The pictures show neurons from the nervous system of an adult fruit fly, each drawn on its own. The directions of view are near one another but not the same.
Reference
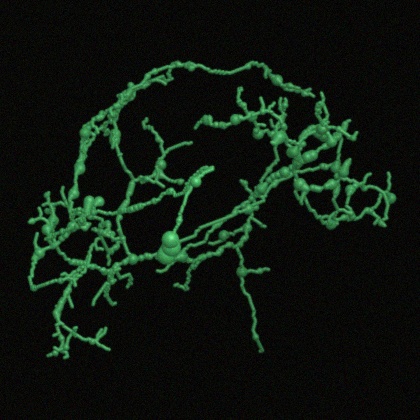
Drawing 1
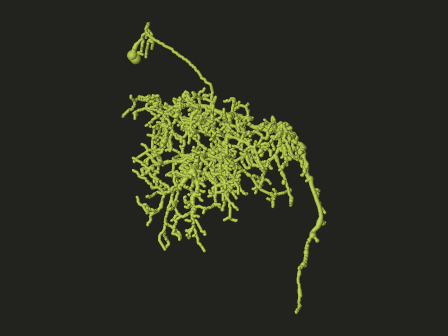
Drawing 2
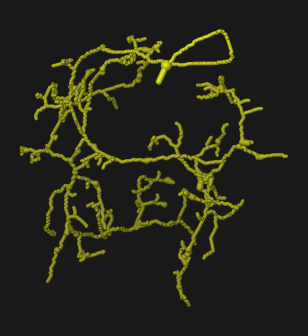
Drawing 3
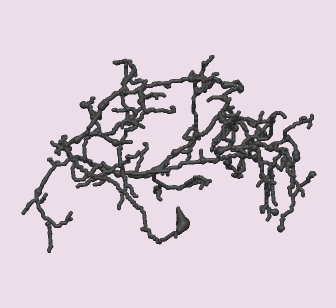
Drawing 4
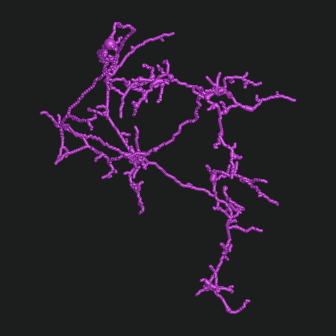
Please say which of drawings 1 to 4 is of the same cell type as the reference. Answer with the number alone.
2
